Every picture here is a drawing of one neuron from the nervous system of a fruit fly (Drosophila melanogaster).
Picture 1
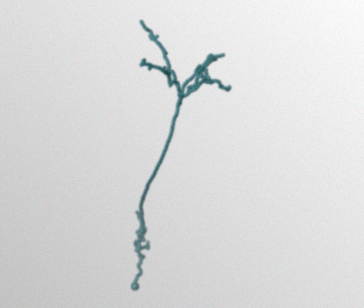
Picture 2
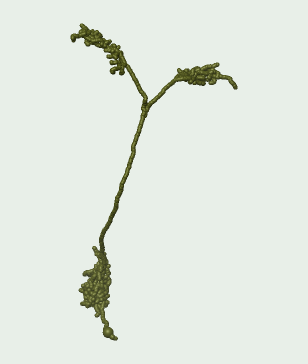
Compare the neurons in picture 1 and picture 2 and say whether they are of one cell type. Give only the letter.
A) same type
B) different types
B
